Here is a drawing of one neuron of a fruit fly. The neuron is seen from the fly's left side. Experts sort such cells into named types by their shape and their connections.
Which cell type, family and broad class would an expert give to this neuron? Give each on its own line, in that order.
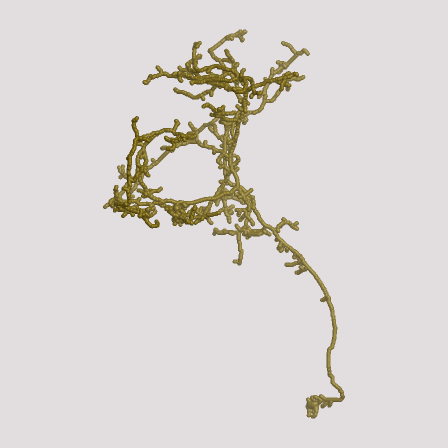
IN06B036
hemilineage 06B
nerve-cord intrinsic neuron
